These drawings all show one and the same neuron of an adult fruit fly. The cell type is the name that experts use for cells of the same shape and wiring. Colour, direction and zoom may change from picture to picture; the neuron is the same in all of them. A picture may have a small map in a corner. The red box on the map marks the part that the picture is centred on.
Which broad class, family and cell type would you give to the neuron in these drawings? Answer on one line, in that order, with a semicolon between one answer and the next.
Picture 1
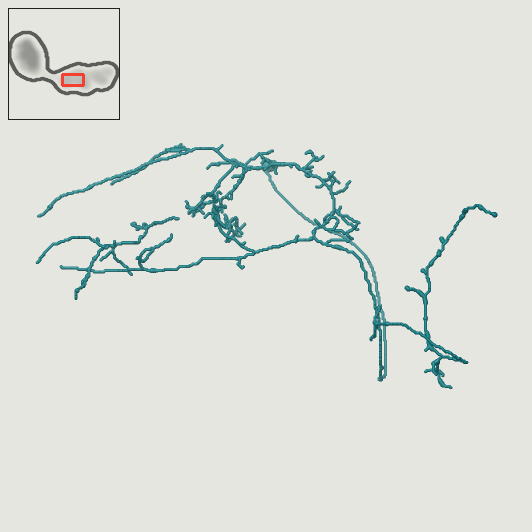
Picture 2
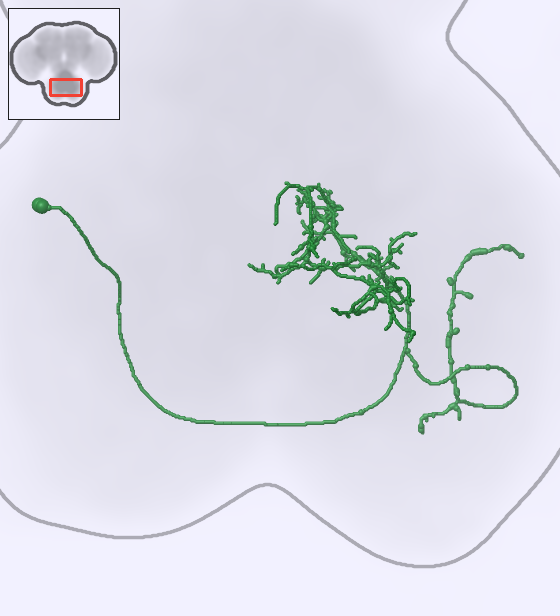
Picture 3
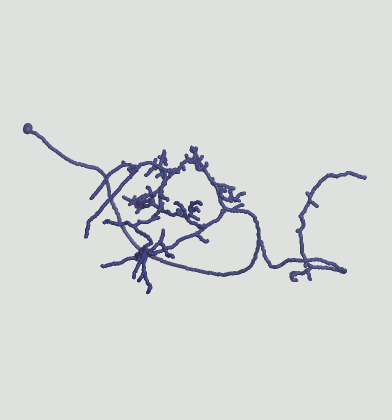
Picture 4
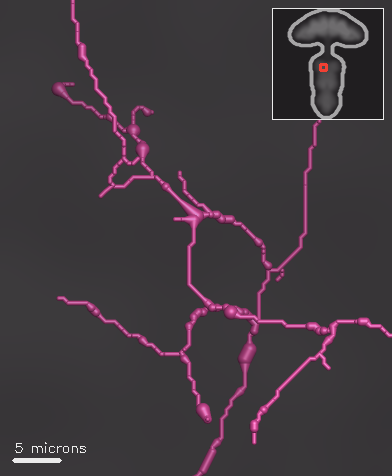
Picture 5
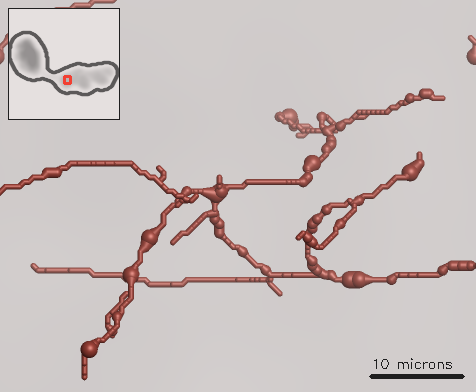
nerve-cord intrinsic neuron; hemilineage 01A; IN01A062_a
